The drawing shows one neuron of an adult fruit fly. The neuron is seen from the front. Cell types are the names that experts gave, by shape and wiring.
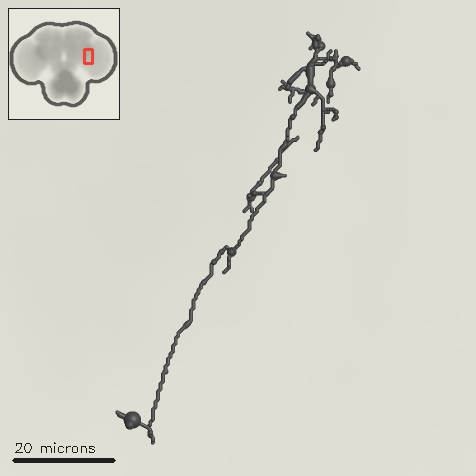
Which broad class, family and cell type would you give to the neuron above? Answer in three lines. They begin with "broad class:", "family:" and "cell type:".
broad class: optic-lobe intrinsic neuron
family: Y
cell type: Y11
